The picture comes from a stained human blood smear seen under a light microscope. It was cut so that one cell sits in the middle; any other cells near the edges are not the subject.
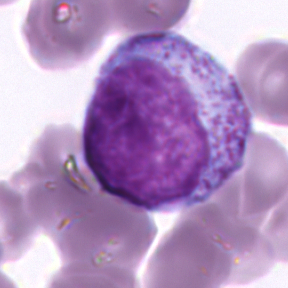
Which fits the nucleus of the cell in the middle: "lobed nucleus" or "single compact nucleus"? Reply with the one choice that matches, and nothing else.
Single compact nucleus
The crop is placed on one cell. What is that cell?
myelocyte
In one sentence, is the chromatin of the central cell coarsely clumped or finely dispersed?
The chromatin is fine throughout, without coarse clumps.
